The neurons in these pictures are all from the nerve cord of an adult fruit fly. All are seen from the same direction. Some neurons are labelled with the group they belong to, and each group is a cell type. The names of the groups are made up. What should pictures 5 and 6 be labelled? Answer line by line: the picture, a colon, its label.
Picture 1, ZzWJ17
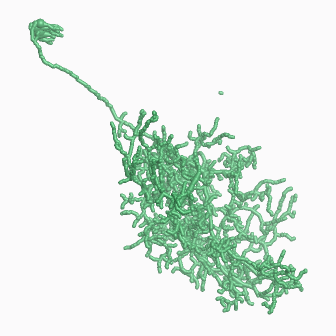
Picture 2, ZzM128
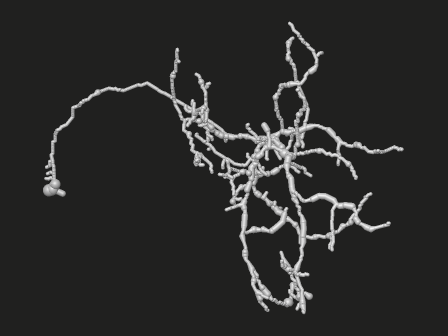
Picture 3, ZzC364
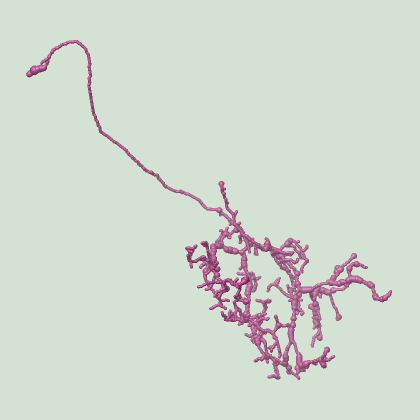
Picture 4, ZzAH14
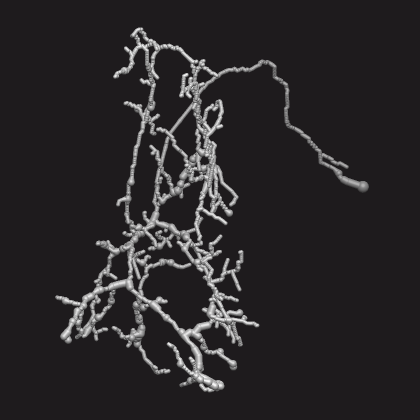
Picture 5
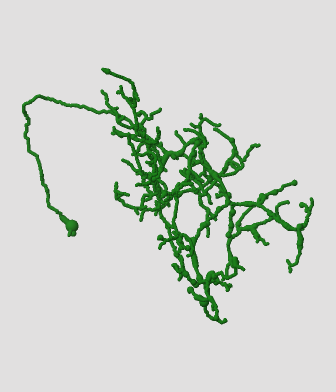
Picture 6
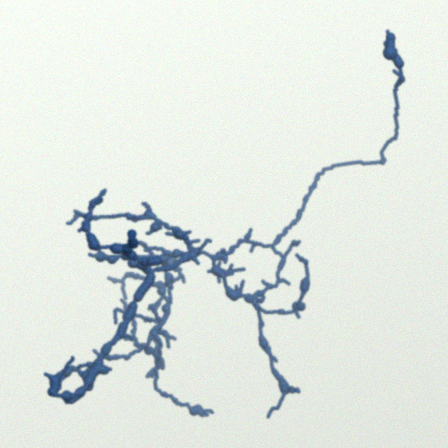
5: ZzAH14
6: ZzC364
